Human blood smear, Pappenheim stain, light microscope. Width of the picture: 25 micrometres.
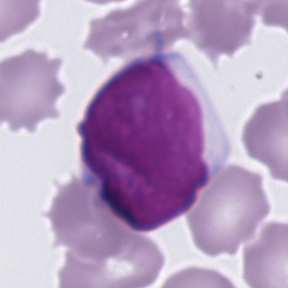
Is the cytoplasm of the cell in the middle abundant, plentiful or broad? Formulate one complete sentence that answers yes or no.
No, the cytoplasm is not plentiful; it forms only a thin rim.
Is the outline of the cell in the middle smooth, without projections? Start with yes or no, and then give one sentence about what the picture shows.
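No. A small thin pale projection rises from the top edge of the cell.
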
